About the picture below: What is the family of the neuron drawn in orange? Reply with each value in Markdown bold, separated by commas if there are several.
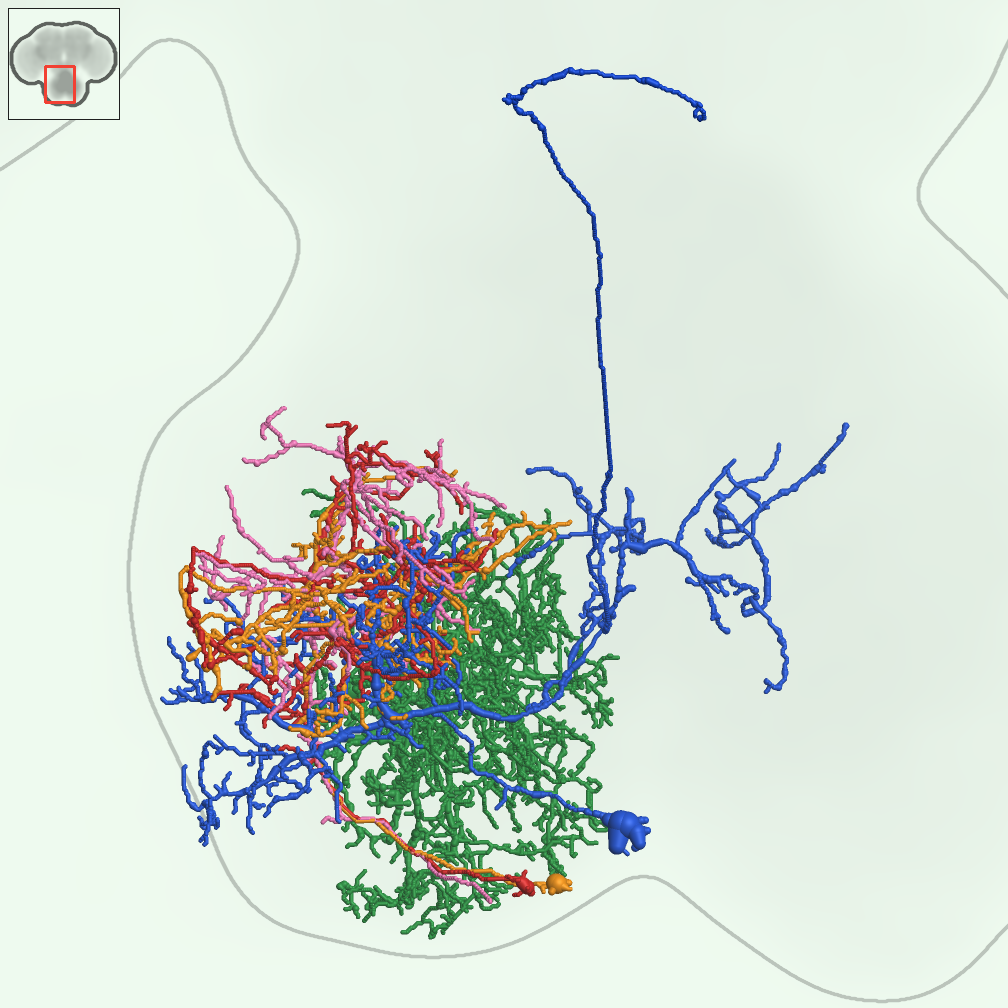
**hemilineage 04B**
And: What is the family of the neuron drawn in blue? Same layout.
**hemilineage 05B**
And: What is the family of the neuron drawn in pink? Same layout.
**hemilineage 04B**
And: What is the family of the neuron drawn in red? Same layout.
**hemilineage 04B**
